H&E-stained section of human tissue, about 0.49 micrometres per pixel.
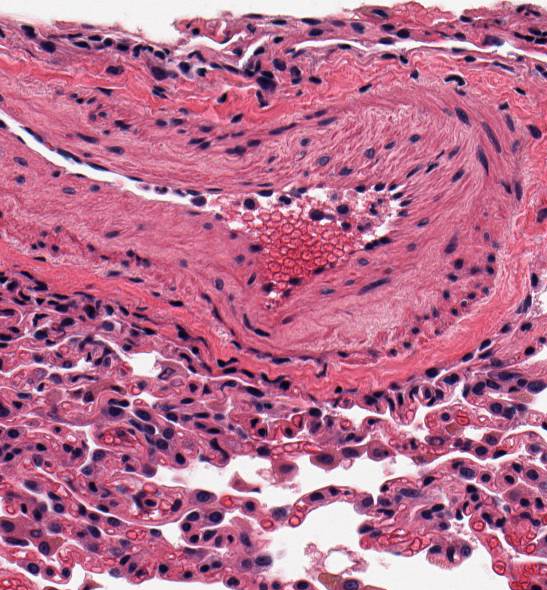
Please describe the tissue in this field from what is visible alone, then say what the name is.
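Look at the thick-walled vessel crossing the upper two-thirds of the field; its small lumen near the centre is packed with red blood cells. Its wall has pink fibrous and muscular layers, elongated nuclei curving concentrically around the lumen. In the lower third, a network of thin septa surrounds open spaces, with red blood cells in their capillaries. This is lung.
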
